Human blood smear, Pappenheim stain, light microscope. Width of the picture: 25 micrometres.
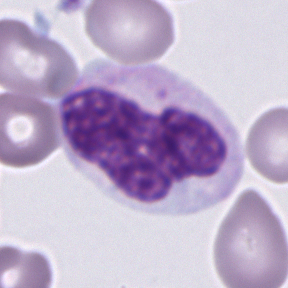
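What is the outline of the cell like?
Smooth and oval, about 17 by 12 micrometres.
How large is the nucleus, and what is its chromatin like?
About 15 by 9 micrometres, filling about 60% of the cell's area. Its chromatin is dark purple and clumped, with small pale gaps between the clumps.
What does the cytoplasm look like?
It is pale grey-blue, with a few fine purplish dots lying above the nucleus.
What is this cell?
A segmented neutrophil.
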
